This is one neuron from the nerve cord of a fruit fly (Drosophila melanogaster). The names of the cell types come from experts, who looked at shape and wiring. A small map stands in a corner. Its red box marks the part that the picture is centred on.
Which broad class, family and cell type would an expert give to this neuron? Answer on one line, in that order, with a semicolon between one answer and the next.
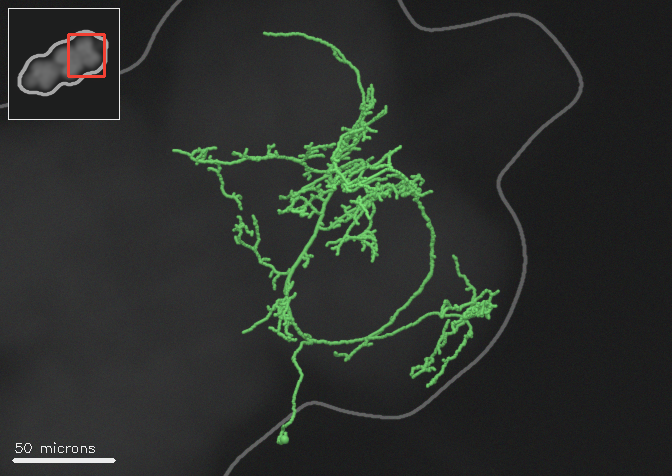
nerve-cord intrinsic neuron; hemilineage 03A; IN03A028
